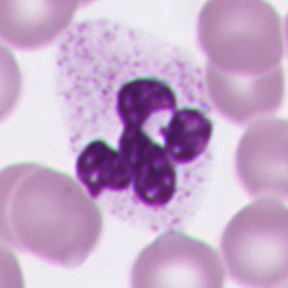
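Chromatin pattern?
Dark purple, coarsely clumped.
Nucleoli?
None visible.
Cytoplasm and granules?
Ample, very pale pinkish-lilac, with fine pinkish-violet granules scattered throughout.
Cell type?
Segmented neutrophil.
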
